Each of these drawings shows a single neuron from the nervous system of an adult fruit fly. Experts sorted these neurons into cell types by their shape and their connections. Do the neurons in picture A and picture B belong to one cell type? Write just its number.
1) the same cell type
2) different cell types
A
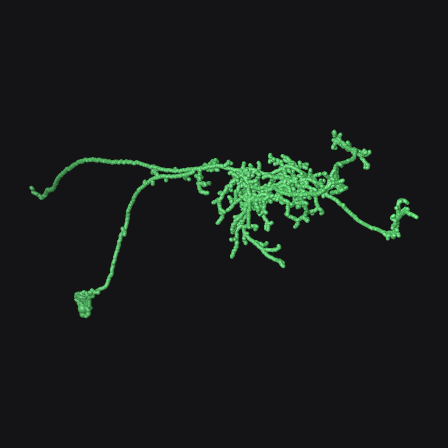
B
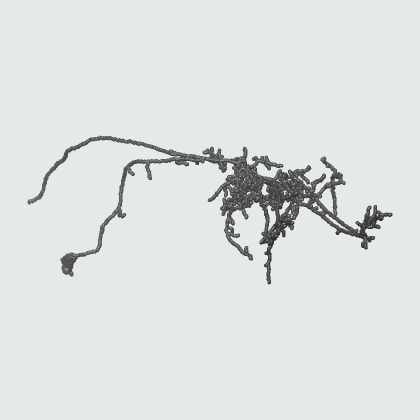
1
